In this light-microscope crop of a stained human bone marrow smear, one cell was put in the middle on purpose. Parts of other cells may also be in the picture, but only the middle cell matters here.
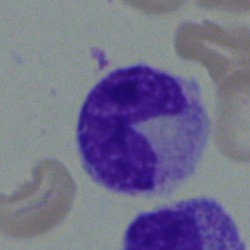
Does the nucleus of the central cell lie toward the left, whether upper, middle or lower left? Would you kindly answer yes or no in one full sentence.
Yes, the bulk of its cytoplasm is found to the right of the nucleus.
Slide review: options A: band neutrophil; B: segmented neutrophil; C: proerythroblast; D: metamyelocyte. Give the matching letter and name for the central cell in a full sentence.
The middle of the crop holds a band neutrophil, which points to option A.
